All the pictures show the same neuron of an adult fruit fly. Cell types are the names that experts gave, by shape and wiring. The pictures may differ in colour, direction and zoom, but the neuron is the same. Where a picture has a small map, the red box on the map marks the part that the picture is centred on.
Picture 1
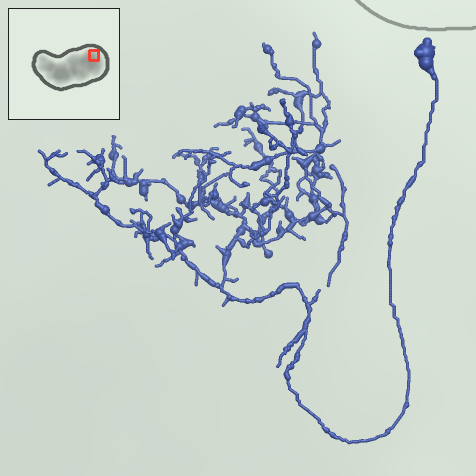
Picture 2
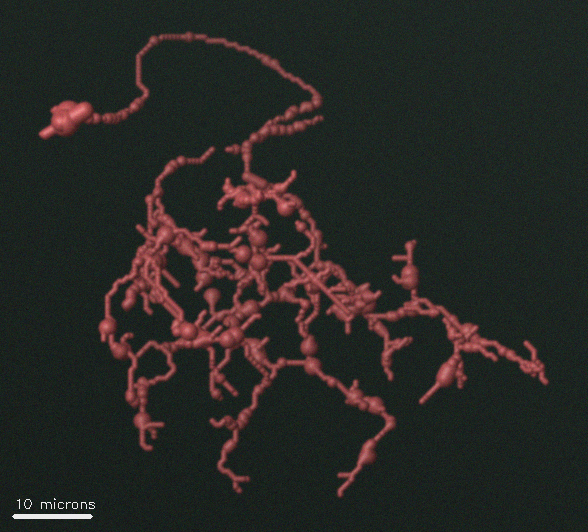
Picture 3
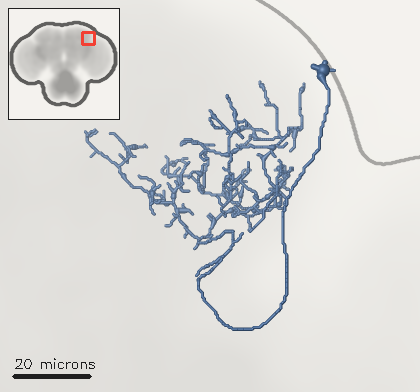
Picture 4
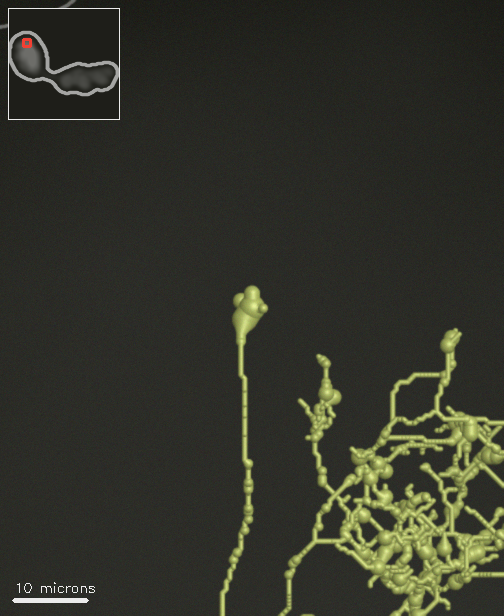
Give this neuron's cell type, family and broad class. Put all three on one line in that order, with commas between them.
CB2480, hemilineage LHl1, central-brain intrinsic neuron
